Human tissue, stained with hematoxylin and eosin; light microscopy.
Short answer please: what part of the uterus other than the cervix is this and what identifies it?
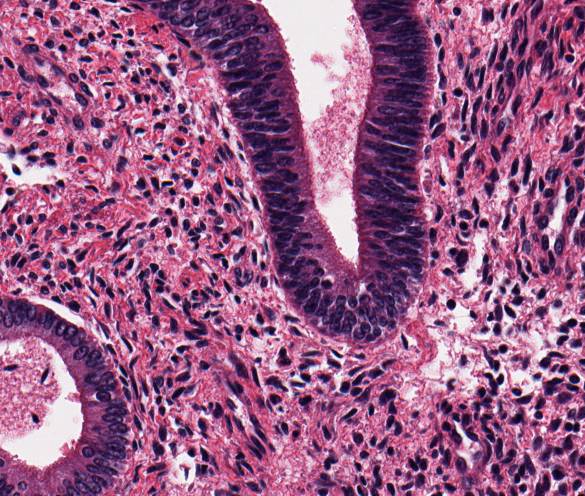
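This field shows endometrium. Decisive are its tubular glands, lined by tall columnar epithelium, in a densely cellular stroma where dark oval to spindle nuclei with scant cytoplasm look almost bare.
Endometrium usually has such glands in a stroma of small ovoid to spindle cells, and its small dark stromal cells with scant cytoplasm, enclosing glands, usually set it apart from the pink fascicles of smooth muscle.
One gland bends into a U; its lining nuclei look pseudostratified.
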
